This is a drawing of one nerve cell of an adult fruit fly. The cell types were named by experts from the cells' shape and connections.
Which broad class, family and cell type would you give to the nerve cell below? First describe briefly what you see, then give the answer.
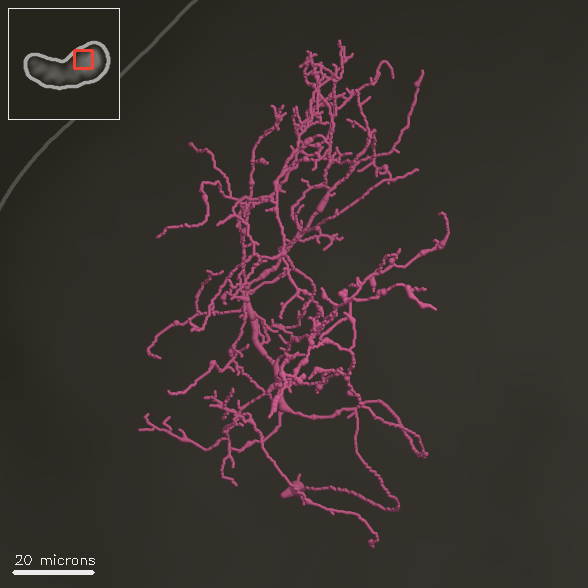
By the scale bar it is about 130 microns tall in this view. As drawn here it is taller than it is wide. It is a central-brain intrinsic neuron. The family is hemilineage SLPa&l1_anterior. It is of cell type CL077.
